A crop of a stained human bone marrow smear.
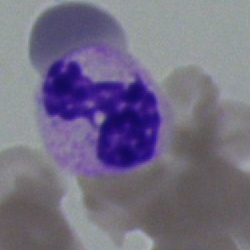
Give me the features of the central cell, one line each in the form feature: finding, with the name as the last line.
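Chromatin: dark purple, coarsely clumped
Nucleus: irregular and bent, across upper cell, turning down on right
Cytoplasm: moderate amount, pale lilac-pink, mainly below and left of nucleus
Granules: fine, scattered, pinkish-purple
Name: segmented neutrophil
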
